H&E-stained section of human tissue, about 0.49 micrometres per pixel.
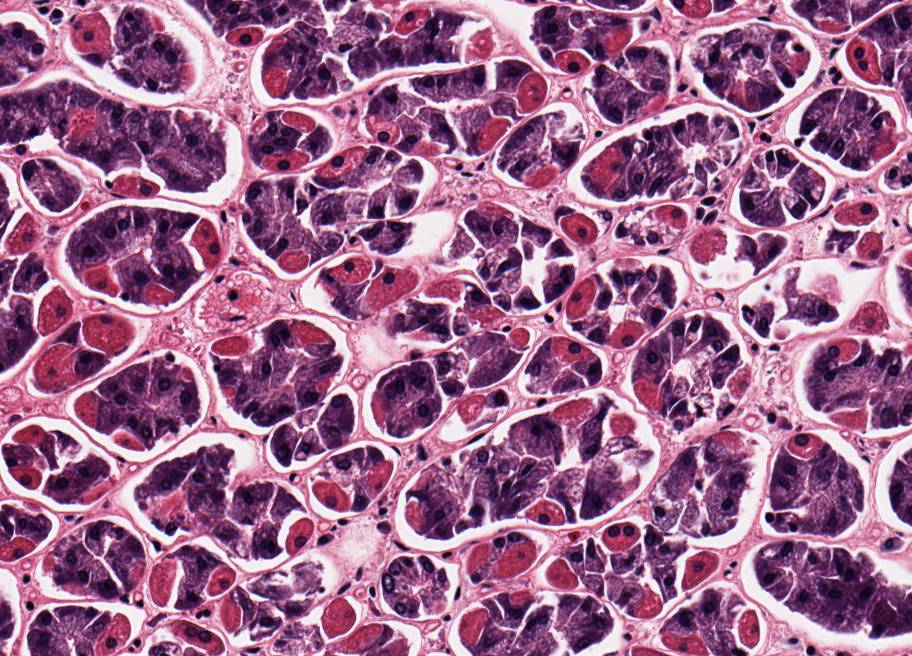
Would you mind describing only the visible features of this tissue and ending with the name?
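Gland lining: mostly chief cells, dark purple granular cytoplasm, small round dark nuclei toward the cell base. Parietal cells scattered among them: bright pink cytoplasm, round centrally placed nucleus. Parietal cells sit mostly at the outer edge of each gland profile, against the surrounding stroma. Tissue: stomach.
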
